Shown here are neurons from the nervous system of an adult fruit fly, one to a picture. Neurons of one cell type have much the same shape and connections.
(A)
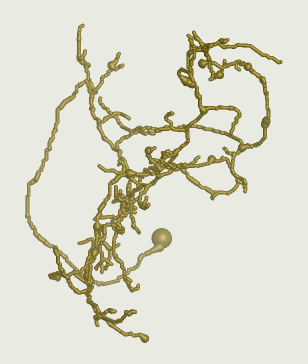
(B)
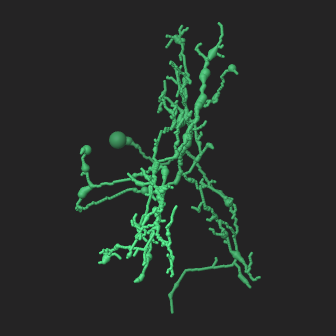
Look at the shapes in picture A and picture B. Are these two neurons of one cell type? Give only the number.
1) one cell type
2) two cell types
2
